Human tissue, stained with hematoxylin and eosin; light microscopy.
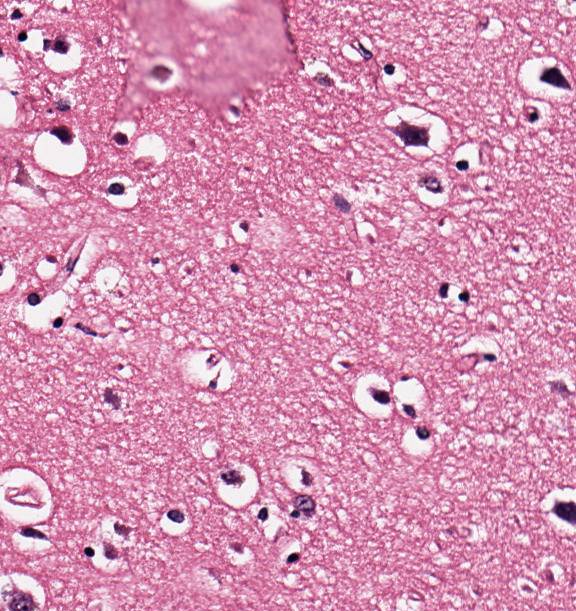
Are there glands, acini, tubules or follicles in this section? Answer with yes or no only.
No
